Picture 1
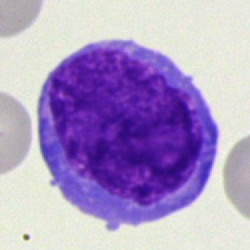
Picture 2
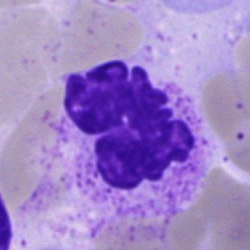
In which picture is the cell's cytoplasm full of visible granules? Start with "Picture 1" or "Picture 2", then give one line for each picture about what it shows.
Picture 2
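In picture 1: No granules are seen in the cytoplasm.
In picture 2: Many fine purple granules are scattered through the cytoplasm.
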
